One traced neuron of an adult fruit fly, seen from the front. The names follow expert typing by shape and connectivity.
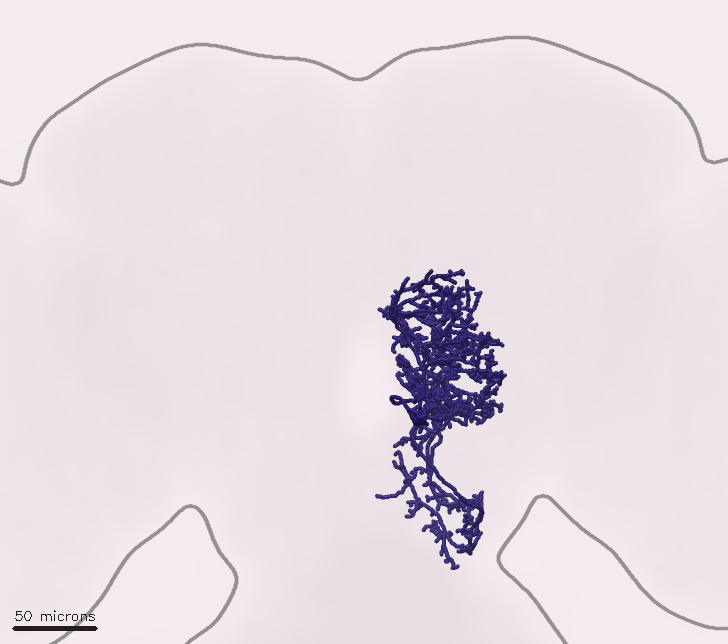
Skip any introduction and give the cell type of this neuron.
CB0244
